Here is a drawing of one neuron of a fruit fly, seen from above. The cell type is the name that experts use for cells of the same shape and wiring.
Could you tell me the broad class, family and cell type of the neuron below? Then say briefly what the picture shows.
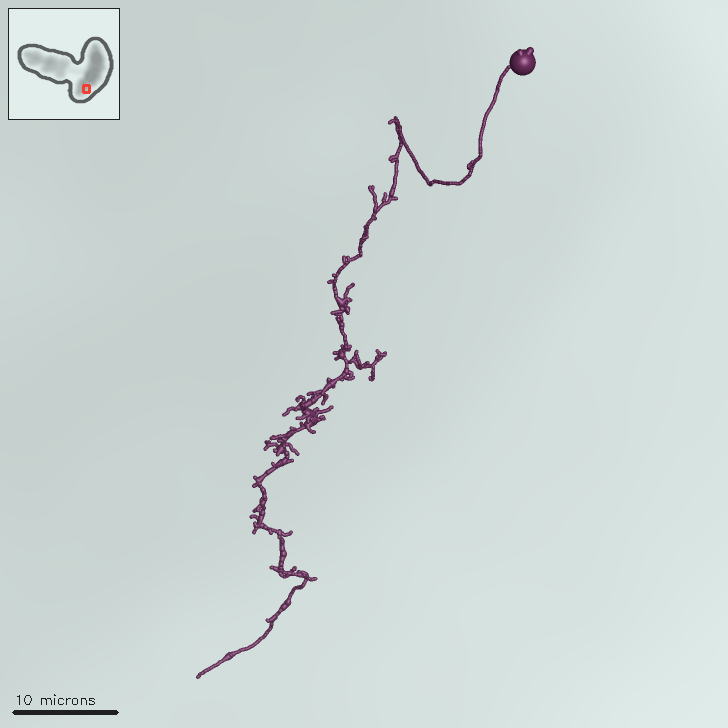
This is an optic-lobe intrinsic neuron. The family is Dm. Its cell type is Dm3a. It is in the brain and does not reach the nerve cord. Its cell body lies at the upper right of the picture. From top to bottom in the picture it spans about 60 microns.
